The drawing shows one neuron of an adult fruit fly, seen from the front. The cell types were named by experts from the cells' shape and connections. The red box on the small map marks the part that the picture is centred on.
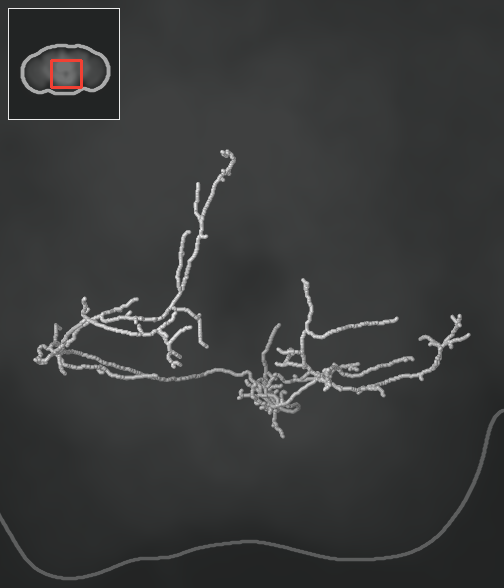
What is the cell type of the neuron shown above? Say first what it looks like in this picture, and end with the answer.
The picture shows dozens of branch ends. In this view it is wider than it is tall. Its broad class is central-brain intrinsic neuron. Its cell type is GNG333.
